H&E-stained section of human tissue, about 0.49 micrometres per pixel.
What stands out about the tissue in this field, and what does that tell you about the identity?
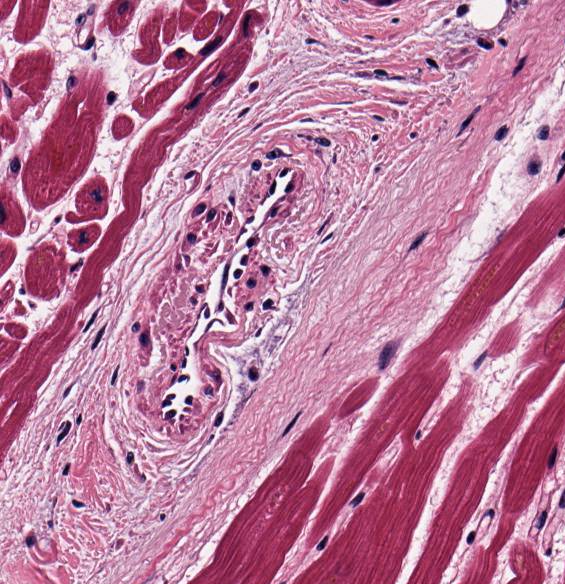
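Down at lower right you've got deep pink muscle fibres cut lengthwise, running parallel to the fibrous band, which itself has sparse, scattered, elongated dark nuclei. Upper left, the fibres are cut crosswise into rounded, irregular profiles with central nuclei. This is left ventricle of the heart.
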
